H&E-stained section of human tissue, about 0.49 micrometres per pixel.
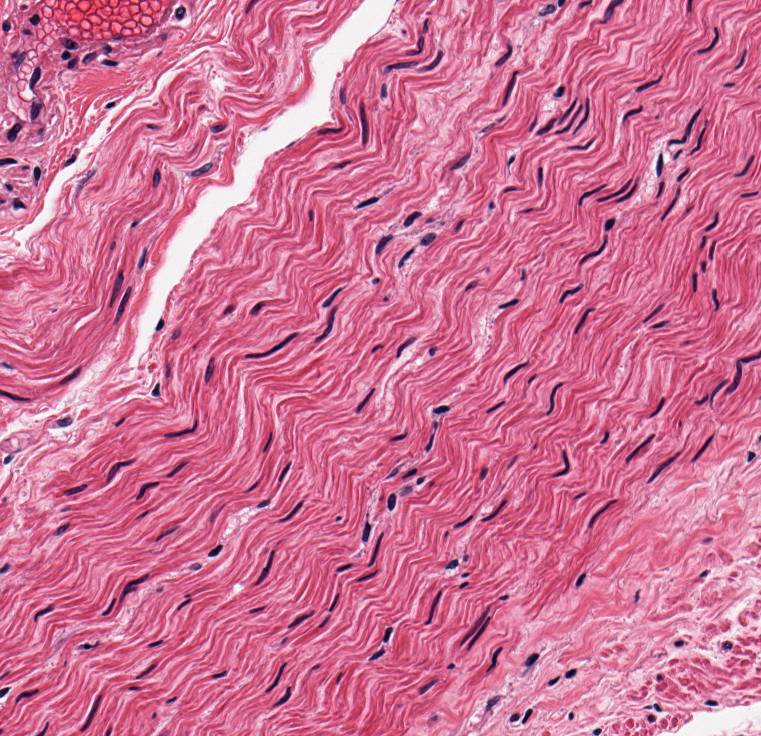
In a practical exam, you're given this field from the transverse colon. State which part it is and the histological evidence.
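Peripheral nerve. Fibres: wavy, zigzag course along their length. Nuclei: dark, thin, elongated, wavy, parallel to the fibres.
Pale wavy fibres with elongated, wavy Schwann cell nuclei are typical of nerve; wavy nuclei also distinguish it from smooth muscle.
No epithelium anywhere. Narrow white cleft running diagonally through the upper left.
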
